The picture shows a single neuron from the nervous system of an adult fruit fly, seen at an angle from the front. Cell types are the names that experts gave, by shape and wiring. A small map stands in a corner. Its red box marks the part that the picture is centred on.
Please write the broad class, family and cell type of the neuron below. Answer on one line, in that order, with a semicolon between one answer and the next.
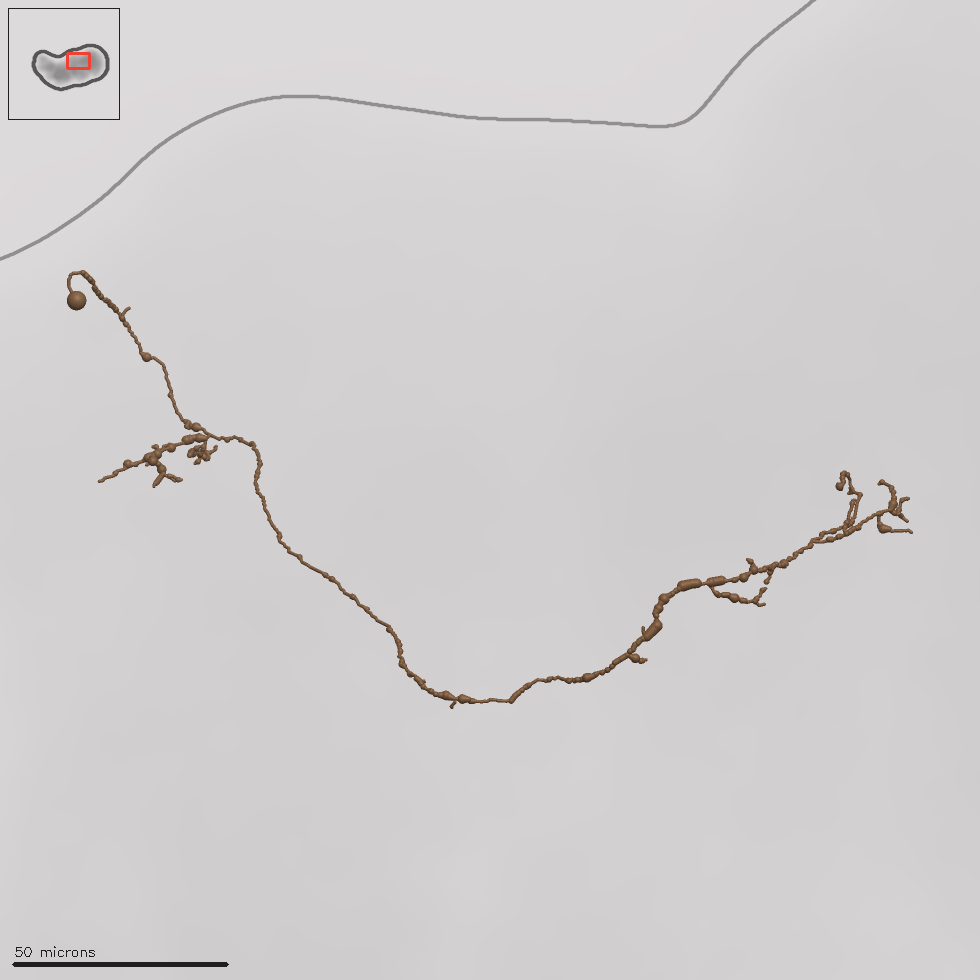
central-brain intrinsic neuron; class Kenyon Cell; KCg-d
